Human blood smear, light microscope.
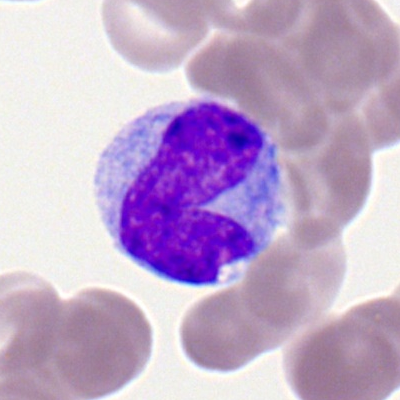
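Monocyte in a stained blood smear: the nucleus is bent, with a deep notch opening to the right, and forms a single unbroken mass rather than separate lobes. The pale blue-grey cytoplasm holds fine, faint granules.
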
